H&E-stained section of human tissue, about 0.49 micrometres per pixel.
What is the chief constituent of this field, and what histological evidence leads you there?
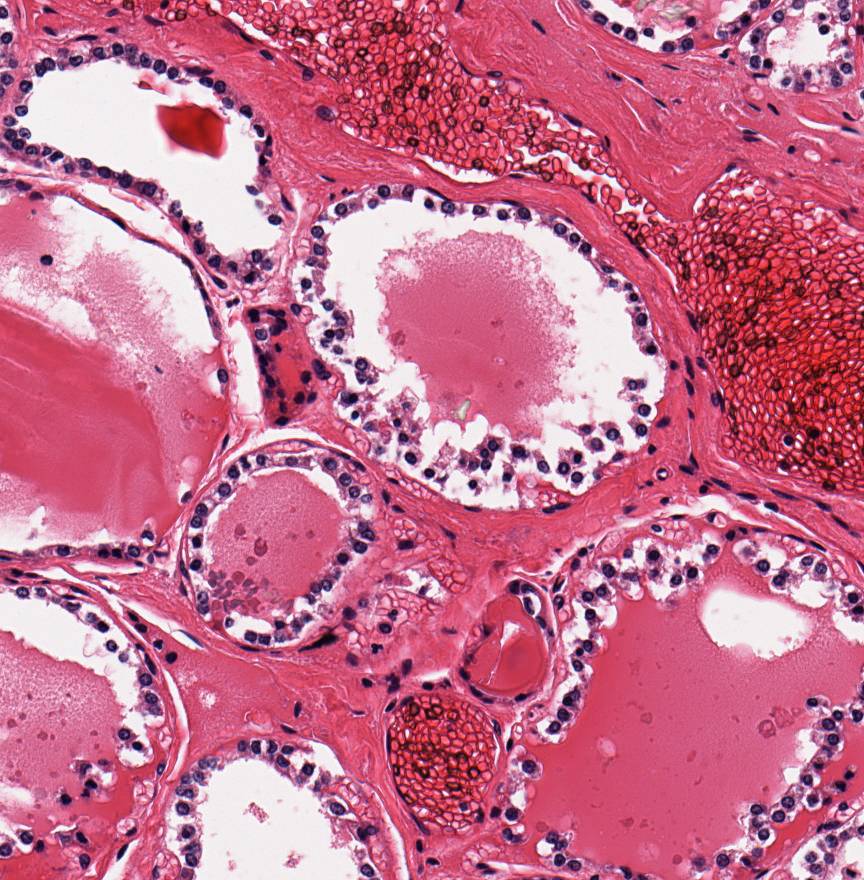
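Thyroid follicle is the structure present. Rounded, closed follicles of varying size are packed closely together, each lined by a single layer of cuboidal epithelial cells whose small, round, darkly stained nuclei do not overlap.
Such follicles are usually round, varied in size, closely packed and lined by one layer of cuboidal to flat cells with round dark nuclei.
Between the follicles lies pink fibrous stroma with scattered spindle-shaped nuclei and no fat cells.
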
